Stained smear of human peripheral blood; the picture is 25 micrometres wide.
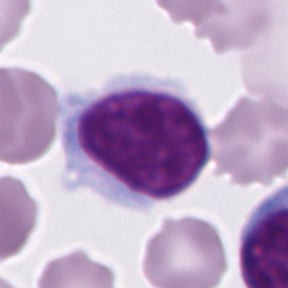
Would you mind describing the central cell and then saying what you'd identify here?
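Along the left edge of the cytoplasm I can make out a fringe of fine, short, ragged projections. The cytoplasm is also wider on that left side of the nucleus than on the right. I find no granules in it, and no nucleoli stand out clearly in the nucleus. This is a hairy cell.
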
